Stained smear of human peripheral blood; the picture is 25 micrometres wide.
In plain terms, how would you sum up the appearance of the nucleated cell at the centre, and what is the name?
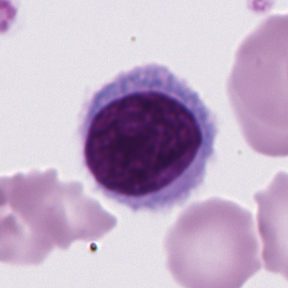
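See how this one is roughly round, with a ragged, fuzzy edge? Its nucleus is one oval mass, no lobes, sitting off-centre nearer the lower-left edge of the cell. There aren't any clear vacuoles in the cytoplasm. That nucleated cell at the centre is a hairy cell.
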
